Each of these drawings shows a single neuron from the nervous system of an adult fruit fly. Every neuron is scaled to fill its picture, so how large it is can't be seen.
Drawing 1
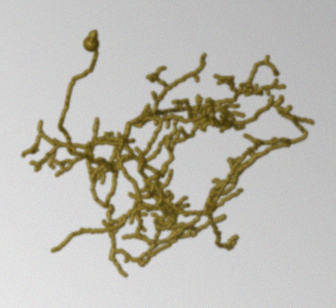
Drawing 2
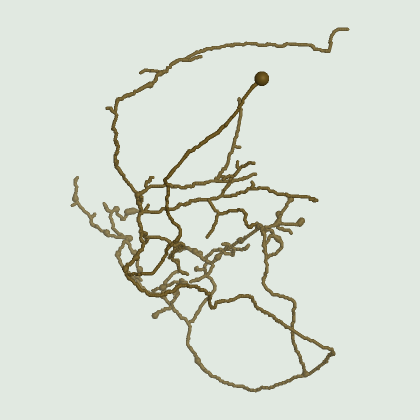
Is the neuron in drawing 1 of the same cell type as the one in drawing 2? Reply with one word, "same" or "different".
different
